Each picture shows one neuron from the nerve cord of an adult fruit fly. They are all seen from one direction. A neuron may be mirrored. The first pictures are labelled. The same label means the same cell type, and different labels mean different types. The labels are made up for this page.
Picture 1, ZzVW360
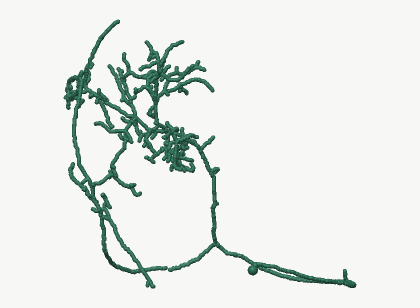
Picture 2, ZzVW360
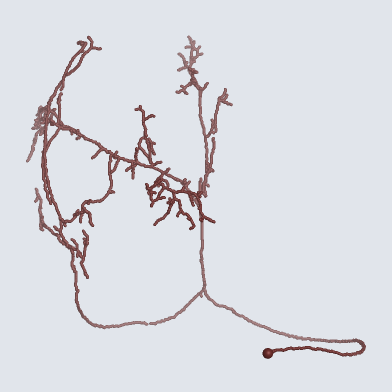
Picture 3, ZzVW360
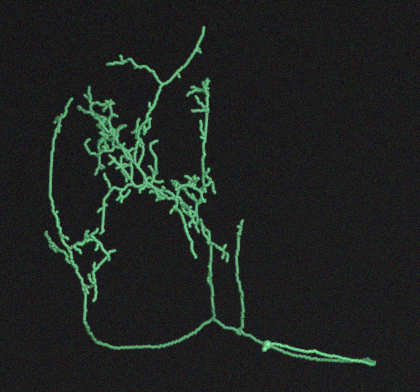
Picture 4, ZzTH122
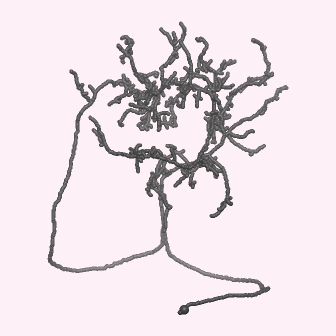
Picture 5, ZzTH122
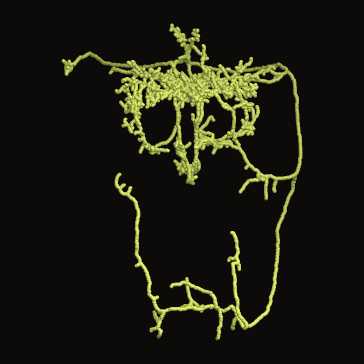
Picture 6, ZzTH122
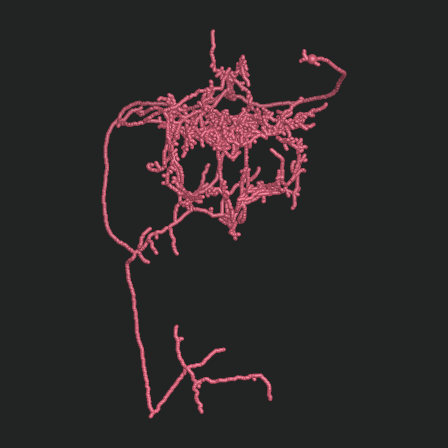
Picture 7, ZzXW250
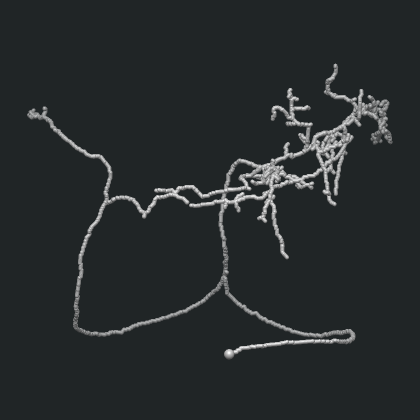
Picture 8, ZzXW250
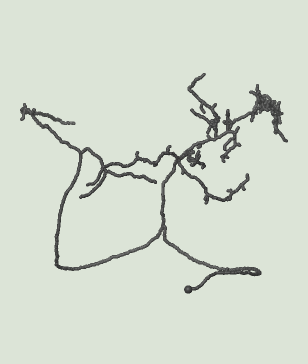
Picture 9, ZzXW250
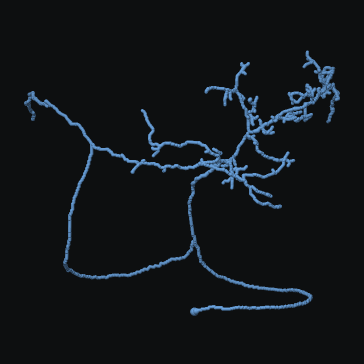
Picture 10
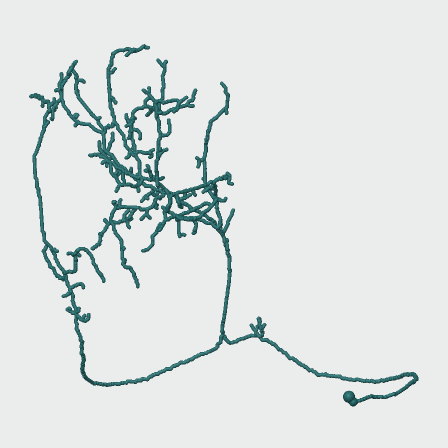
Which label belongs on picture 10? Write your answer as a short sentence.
It belongs to ZzVW360.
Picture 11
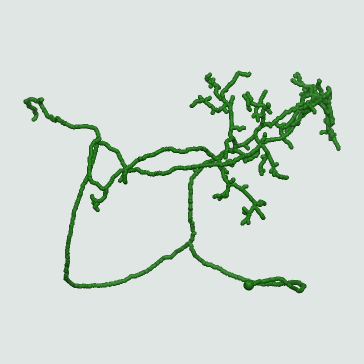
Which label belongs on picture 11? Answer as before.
It belongs to ZzXW250.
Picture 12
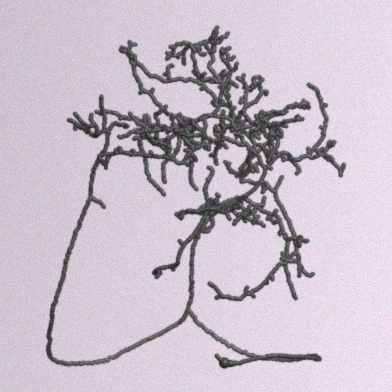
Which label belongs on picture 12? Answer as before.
It belongs to ZzTH122.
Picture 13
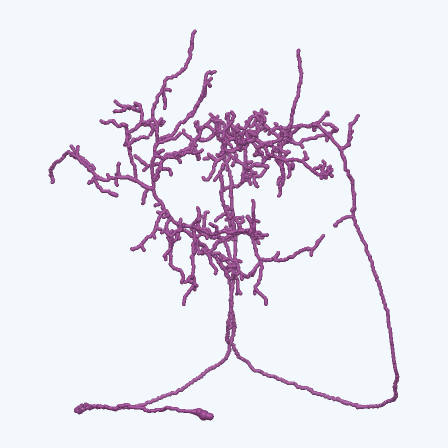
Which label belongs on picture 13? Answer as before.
It belongs to ZzTH122.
